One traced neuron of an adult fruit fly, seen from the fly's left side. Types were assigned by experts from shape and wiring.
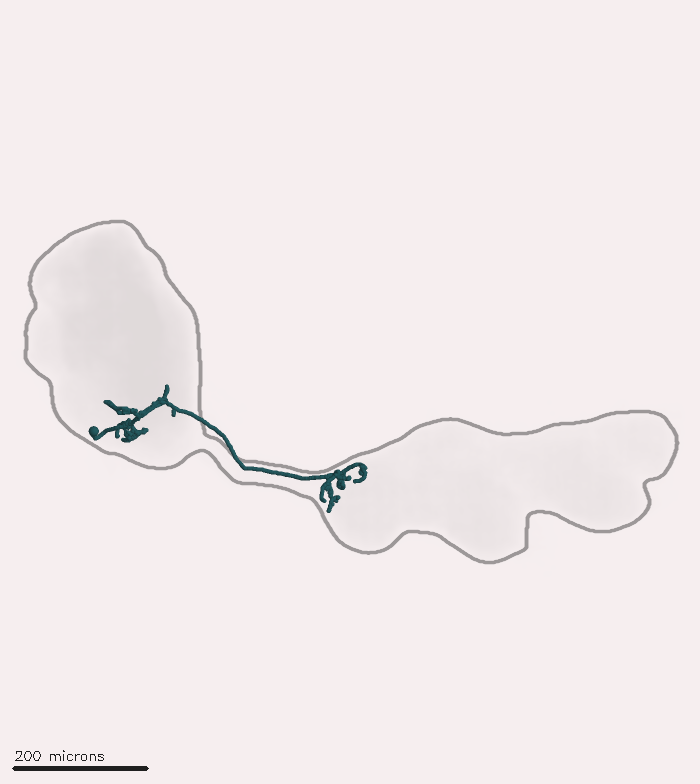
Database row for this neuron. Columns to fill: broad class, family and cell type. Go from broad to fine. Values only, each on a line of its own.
descending neuron
hemilineage MX12
DNg12_e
